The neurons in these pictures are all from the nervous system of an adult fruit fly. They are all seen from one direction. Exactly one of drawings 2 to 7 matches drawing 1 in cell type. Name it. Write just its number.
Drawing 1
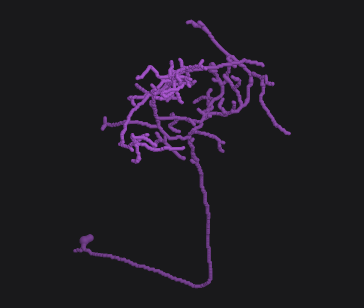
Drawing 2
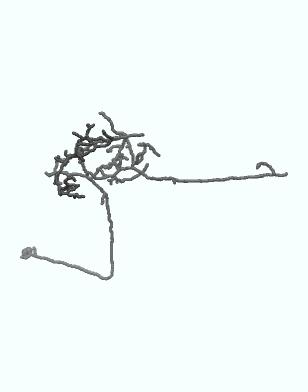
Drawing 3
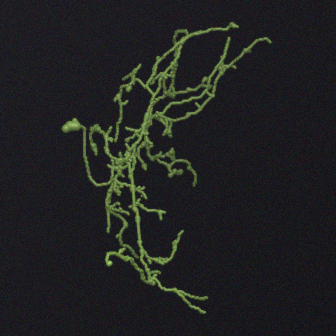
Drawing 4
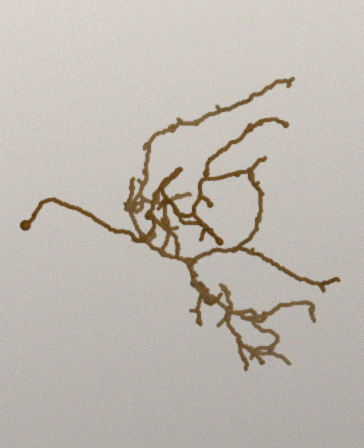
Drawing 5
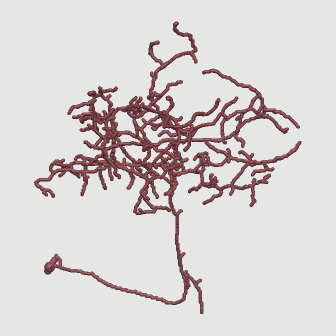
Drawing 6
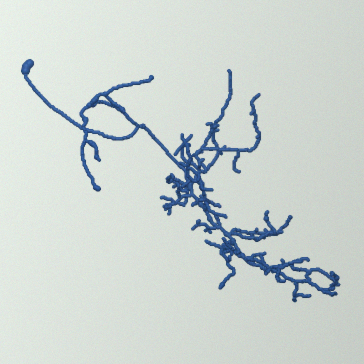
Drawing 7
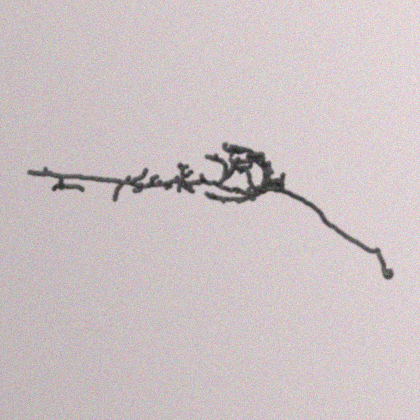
2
